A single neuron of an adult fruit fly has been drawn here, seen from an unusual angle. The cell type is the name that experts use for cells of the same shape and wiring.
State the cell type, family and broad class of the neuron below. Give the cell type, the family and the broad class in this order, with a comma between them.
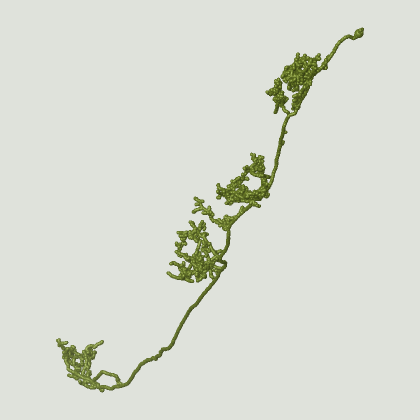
AN09B060, hemilineage 09B, ascending neuron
